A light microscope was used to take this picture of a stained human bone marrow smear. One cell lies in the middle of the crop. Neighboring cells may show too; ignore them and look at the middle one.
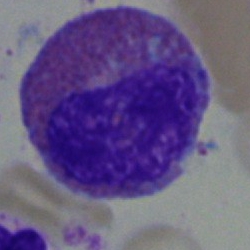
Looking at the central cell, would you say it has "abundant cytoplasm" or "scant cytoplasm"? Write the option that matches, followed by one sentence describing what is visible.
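Abundant cytoplasm. The cytoplasm is abundant and pinkish-purple.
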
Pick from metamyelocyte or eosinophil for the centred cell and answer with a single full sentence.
Of the cells in this crop, the central one is an eosinophil.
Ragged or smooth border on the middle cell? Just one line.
Around its whole circumference the outline stays smooth, free of projections.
